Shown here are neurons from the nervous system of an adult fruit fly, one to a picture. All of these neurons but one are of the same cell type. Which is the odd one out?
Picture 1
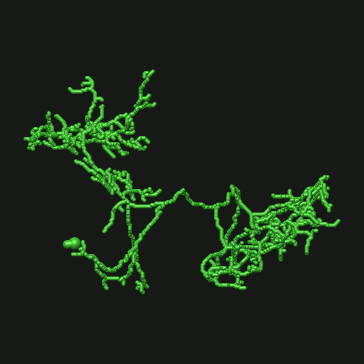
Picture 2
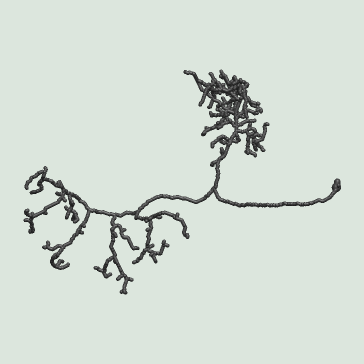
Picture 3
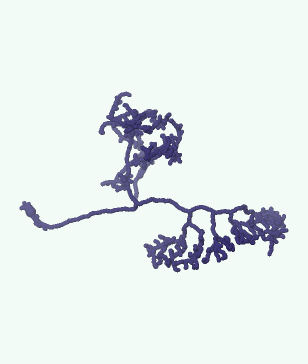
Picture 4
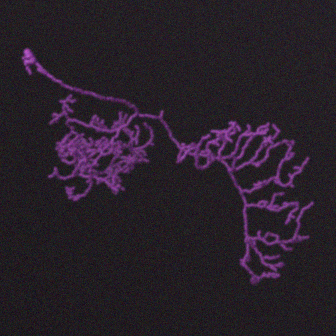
Picture 2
